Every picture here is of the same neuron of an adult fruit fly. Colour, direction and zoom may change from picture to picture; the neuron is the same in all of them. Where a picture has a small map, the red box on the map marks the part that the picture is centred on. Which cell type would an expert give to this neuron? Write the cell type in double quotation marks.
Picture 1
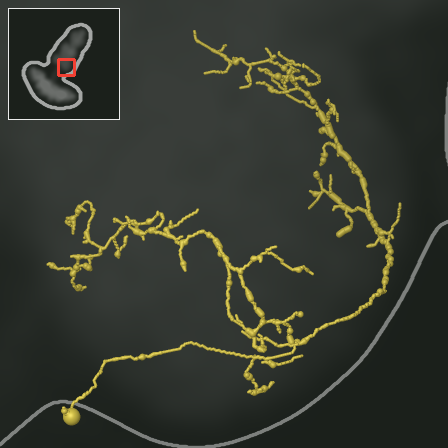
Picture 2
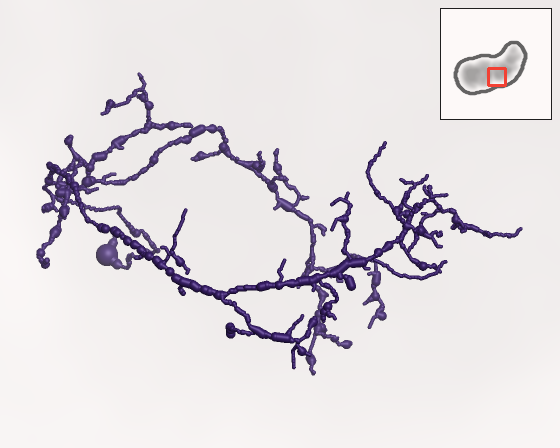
"IN17A079"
